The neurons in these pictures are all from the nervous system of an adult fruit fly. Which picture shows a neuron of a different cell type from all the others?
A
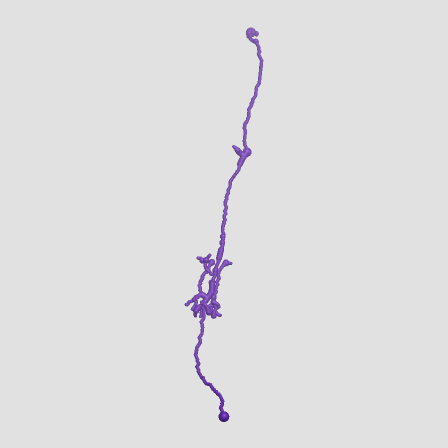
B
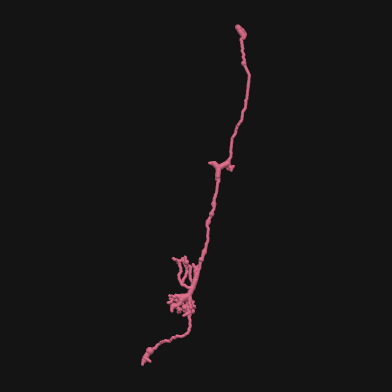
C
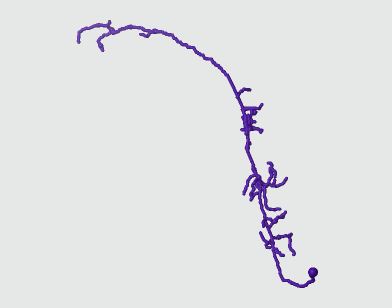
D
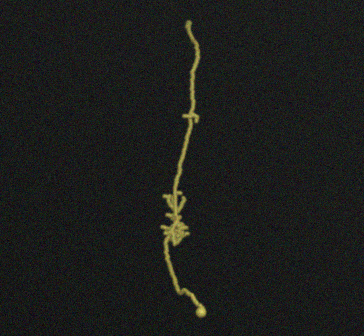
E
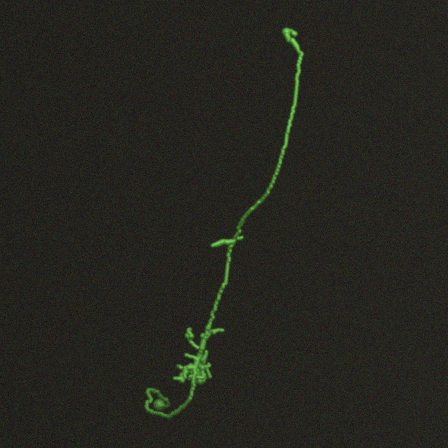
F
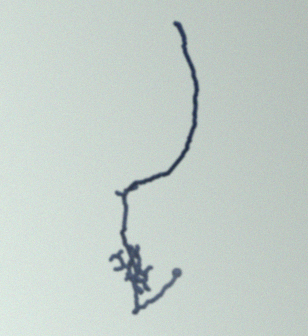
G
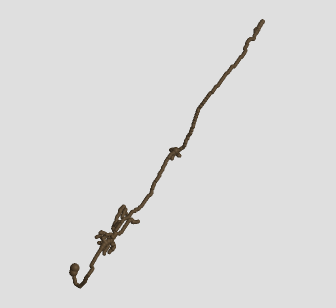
Picture C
